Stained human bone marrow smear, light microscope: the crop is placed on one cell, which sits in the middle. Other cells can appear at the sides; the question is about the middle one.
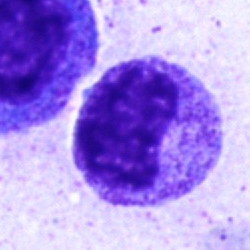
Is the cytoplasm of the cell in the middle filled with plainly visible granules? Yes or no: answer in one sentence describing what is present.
Yes, many granules can be seen in the cytoplasm of the cell.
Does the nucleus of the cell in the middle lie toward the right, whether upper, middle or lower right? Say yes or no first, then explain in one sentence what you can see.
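No. The nucleus lies toward the left part of the cell.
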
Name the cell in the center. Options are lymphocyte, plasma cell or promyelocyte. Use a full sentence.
This particular crop is centered on a promyelocyte.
